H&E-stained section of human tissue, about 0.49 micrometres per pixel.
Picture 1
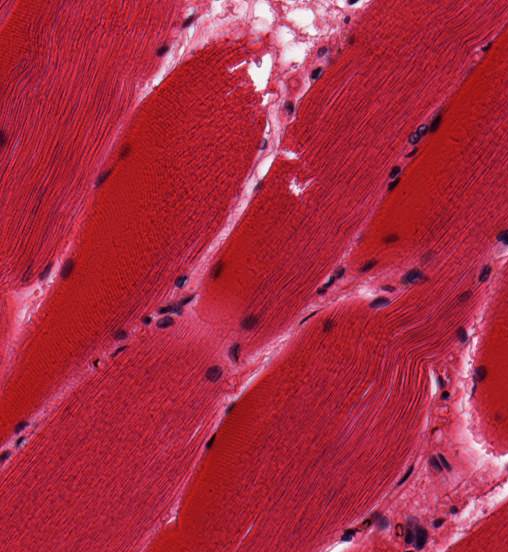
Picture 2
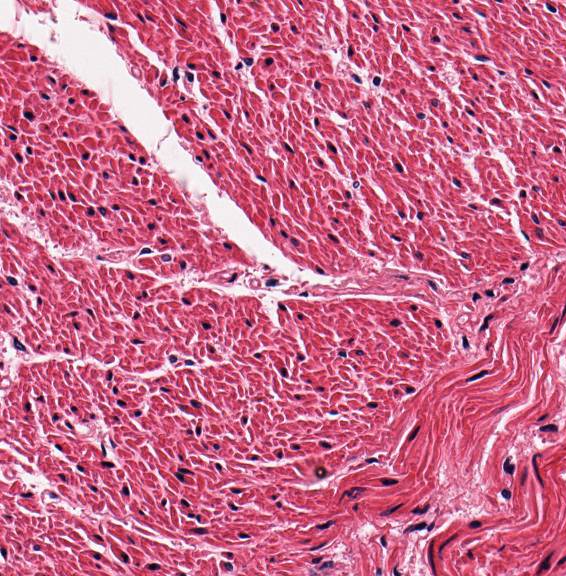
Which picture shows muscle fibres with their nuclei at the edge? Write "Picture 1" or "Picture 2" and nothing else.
Picture 1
